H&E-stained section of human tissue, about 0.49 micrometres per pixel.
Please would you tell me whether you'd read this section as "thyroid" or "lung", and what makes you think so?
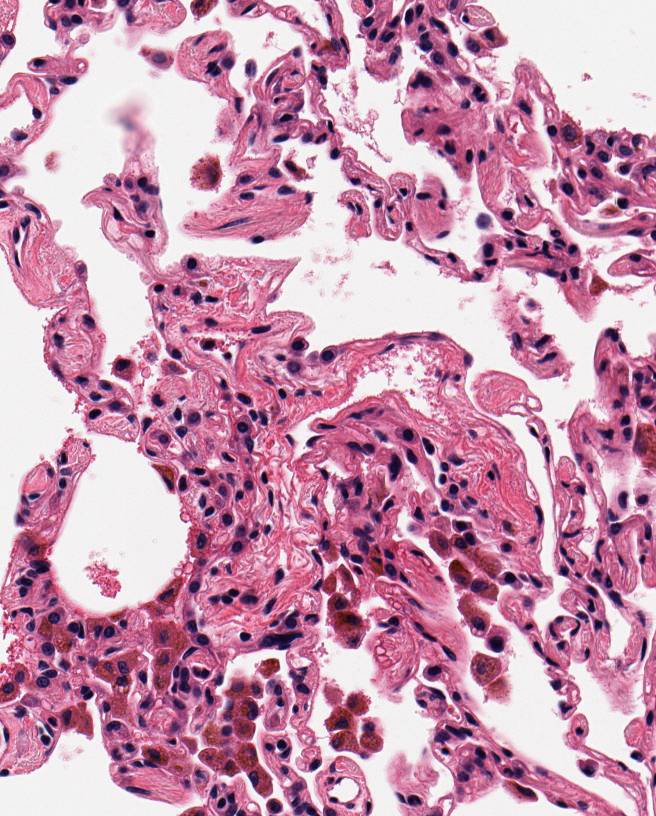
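This is lung. Looking at the branching walls, they separate large, irregular spaces that seem empty.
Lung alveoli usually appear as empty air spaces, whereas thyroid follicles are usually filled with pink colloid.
Pigment-laden macrophages with golden-brown granules cluster mainly in the lower part, and some lie free in the spaces. Most wall nuclei are small, dark and oval to elongated.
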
